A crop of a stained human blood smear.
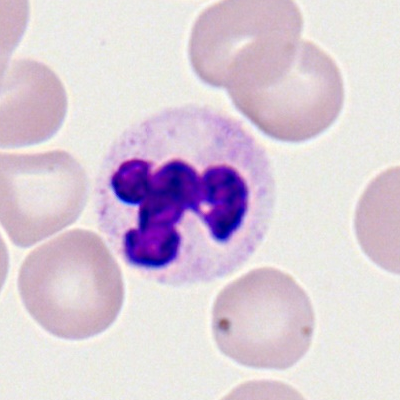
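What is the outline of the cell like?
Round and smooth.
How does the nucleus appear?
Its chromatin is dark purple and coarsely clumped, and no nucleoli are visible.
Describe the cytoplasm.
Abundant and pale pinkish-lilac.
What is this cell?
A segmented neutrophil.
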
